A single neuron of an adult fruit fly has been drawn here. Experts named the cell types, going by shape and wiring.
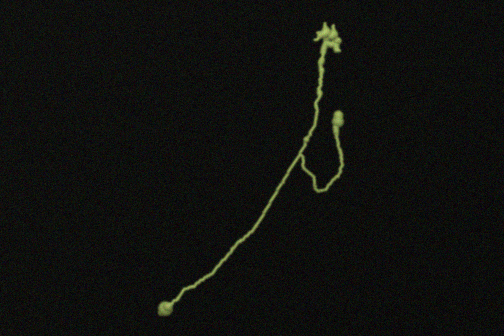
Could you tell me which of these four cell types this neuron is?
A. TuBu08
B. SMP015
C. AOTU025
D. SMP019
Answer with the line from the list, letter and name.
A. TuBu08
